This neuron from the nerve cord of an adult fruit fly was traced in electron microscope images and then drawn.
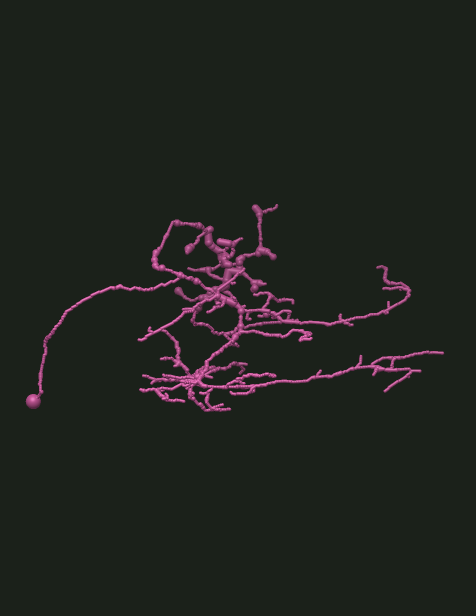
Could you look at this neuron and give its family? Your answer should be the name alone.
hemilineage 09A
